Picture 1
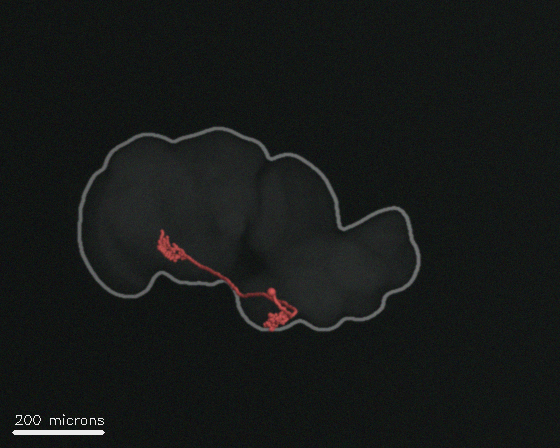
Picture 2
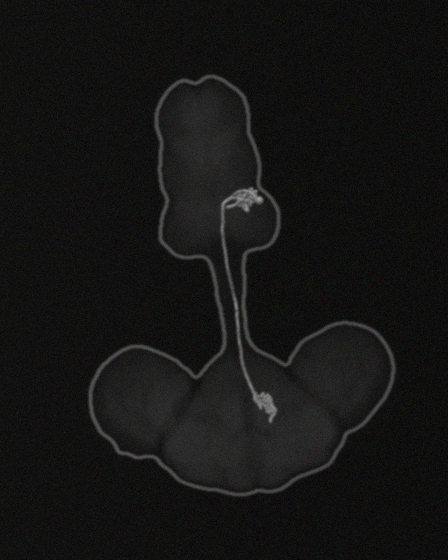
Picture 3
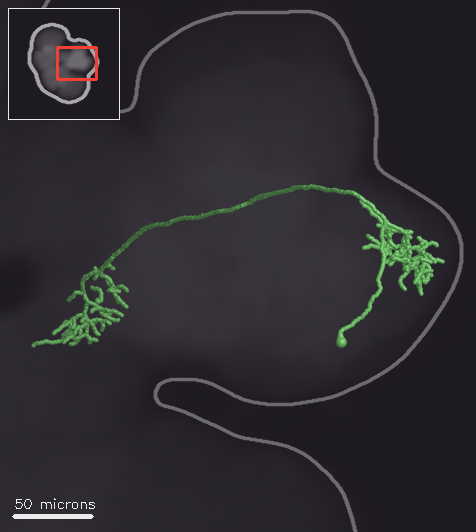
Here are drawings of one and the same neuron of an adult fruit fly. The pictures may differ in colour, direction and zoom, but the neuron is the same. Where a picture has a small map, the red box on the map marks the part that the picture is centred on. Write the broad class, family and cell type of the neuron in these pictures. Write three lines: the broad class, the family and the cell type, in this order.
ascending neuron
hemilineage 01B
AN01B018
